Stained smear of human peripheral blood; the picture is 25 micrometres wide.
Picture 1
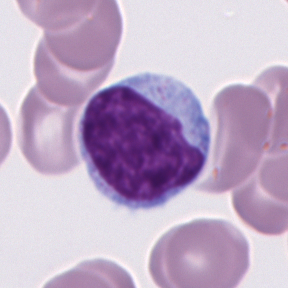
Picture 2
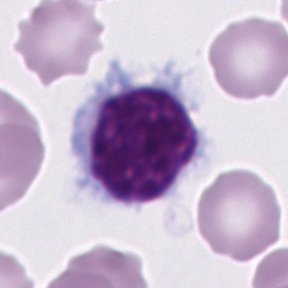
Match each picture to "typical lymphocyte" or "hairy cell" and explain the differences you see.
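Picture 1 is the typical lymphocyte; picture 2 is the hairy cell. The typical lymphocyte measures about 12 micrometres; its nucleus, about 11 by 9 micrometres, fills about 70% of the cell's area. That nucleus lies off-centre toward the lower left, leaving the widest band of cytoplasm at the upper right; its chromatin is dark purple and coarsely clumped. Its pale blue cytoplasm holds a few fine reddish-purple granules. The hairy cell has fine, wispy, hair-like projections around much of its circumference, so its outline is irregular and ragged rather than a clean circle. Its nucleus, about 10 micrometres across, is round to slightly oval without indentation or lobes, and its cytoplasm is pale blue.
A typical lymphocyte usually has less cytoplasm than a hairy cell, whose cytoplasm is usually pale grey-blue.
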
